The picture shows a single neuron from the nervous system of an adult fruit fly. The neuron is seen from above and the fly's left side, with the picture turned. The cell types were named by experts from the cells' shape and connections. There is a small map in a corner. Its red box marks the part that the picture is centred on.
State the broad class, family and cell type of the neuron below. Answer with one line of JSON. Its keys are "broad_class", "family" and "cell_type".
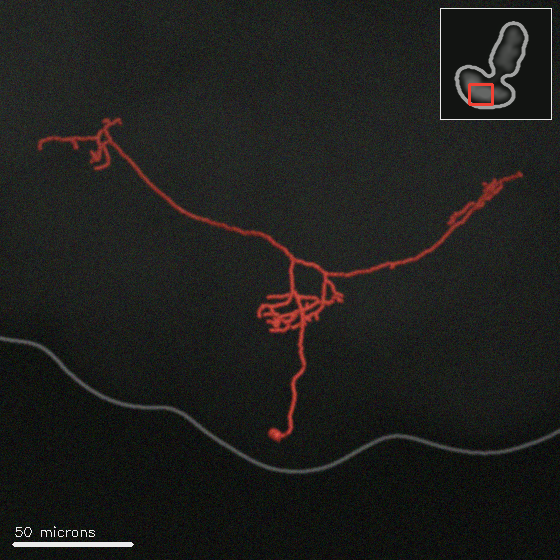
{"broad_class": "central-brain intrinsic neuron", "family": "hemilineage AOTUv3_ventral", "cell_type": "LAL087"}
